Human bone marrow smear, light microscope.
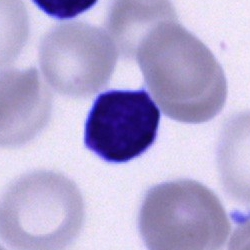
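Lymphocyte at the centre of a stained human bone marrow smear. A dark nucleus occupies nearly the whole cell. Its chromatin is dense and deep purple, with faint darker clumps. No nucleolus is visible, and no granules appear over the cell.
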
